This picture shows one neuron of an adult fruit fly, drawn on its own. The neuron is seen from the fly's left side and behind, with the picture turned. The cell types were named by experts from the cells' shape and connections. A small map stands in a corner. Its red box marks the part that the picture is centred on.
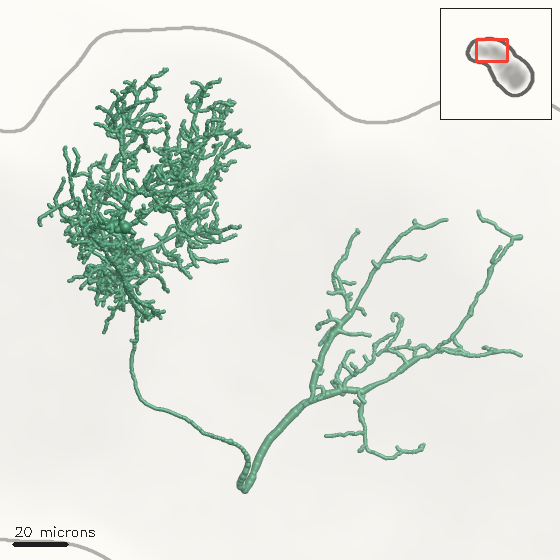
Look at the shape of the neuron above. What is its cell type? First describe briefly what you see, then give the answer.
The cell body is on the left of the picture. From left to right in the picture it spans about 190 microns. More than a hundred branch ends can be seen. It is a nerve-cord intrinsic neuron. It is of cell type IN03A001.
